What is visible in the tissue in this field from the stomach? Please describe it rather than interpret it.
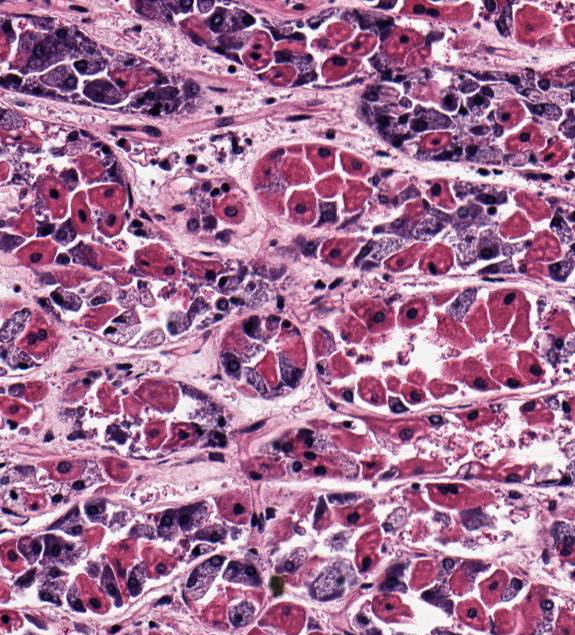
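Throughout, cells sit in rounded nests and short cords divided by thin pink fibrous septa. Many with abundant bright pink cytoplasm and a single round dark nucleus. Nest-cell nuclei round, fairly uniform in size. Small dark elongated nuclei within the septa.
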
